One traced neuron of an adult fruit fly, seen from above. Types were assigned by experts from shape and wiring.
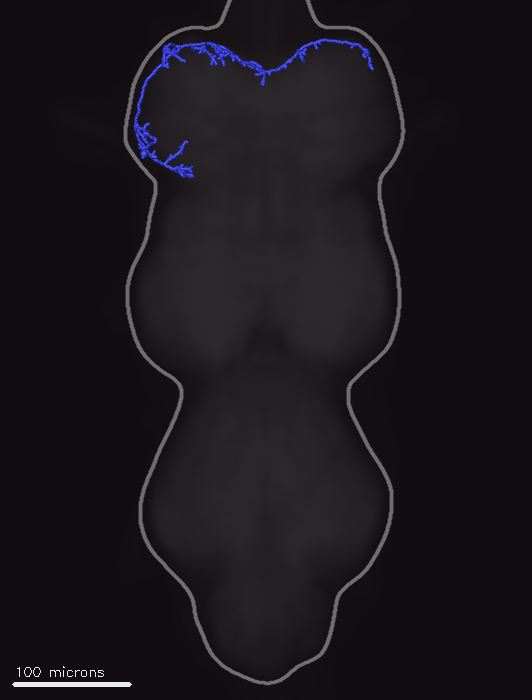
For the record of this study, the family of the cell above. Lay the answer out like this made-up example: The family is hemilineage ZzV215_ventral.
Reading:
The family is hemilineage 19A.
